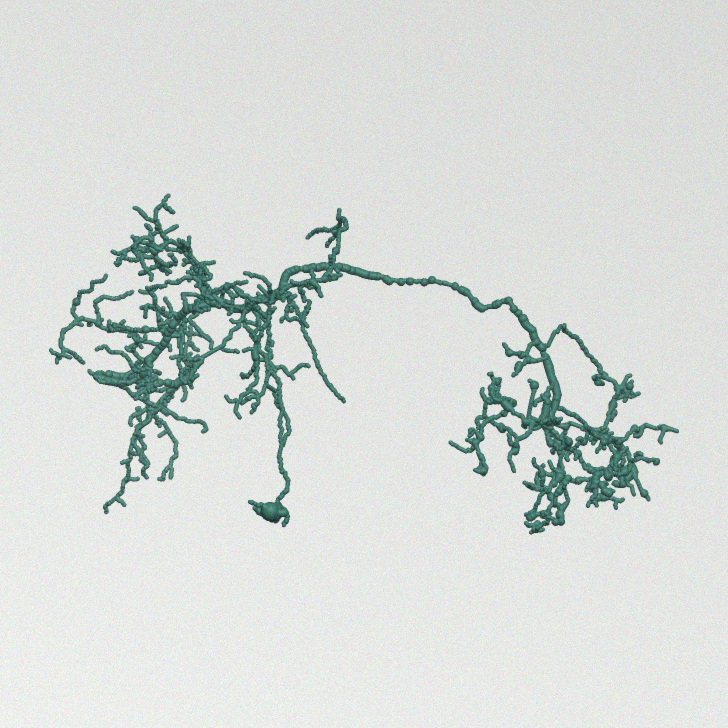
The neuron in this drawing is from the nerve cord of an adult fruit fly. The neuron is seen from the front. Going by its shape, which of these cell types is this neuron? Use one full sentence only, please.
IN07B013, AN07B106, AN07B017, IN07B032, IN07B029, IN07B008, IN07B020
This neuron is a member of the IN07B029 cell type.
